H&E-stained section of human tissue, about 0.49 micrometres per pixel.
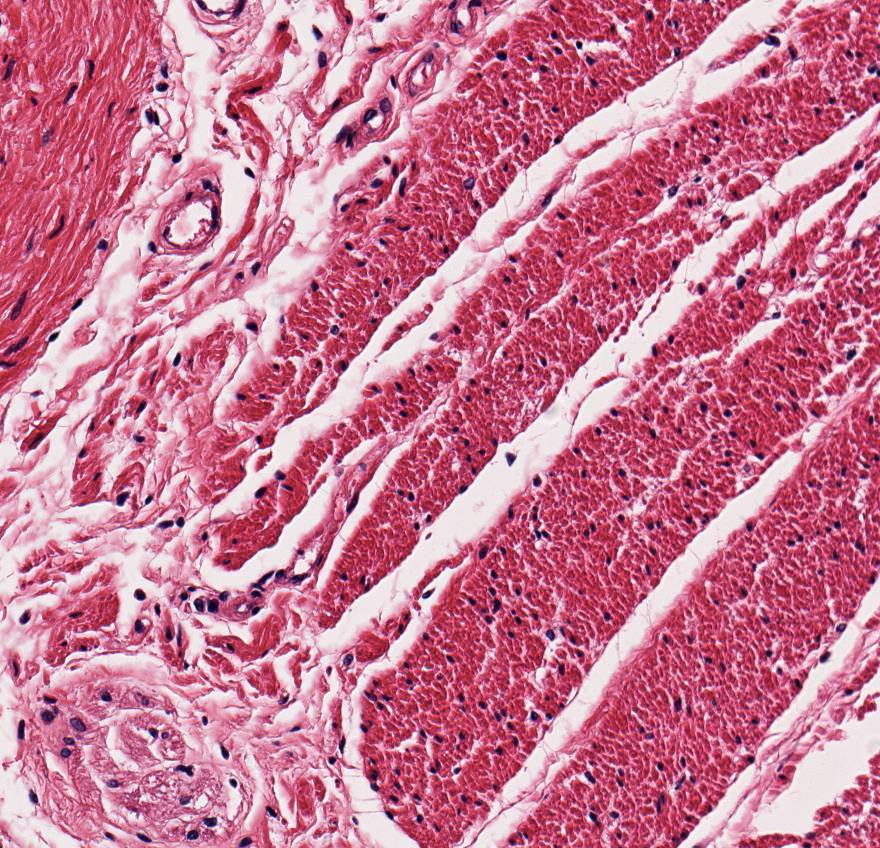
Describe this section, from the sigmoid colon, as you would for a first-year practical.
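Loose pale pink connective tissue occupies the left part of the field, between the muscle regions. Narrow empty white clefts separate the muscle bundles from one another. No epithelium is present anywhere in the field.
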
